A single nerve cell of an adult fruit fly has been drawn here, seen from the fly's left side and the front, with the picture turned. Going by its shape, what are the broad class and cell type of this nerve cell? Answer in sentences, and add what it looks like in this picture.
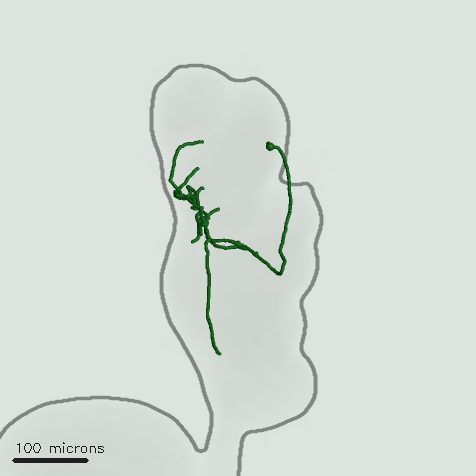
This is a sensory neuron entering the nerve cord. The cell type is SNxx32. From top to bottom in the picture it spans about 300 microns. As drawn here it is taller than it is wide.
